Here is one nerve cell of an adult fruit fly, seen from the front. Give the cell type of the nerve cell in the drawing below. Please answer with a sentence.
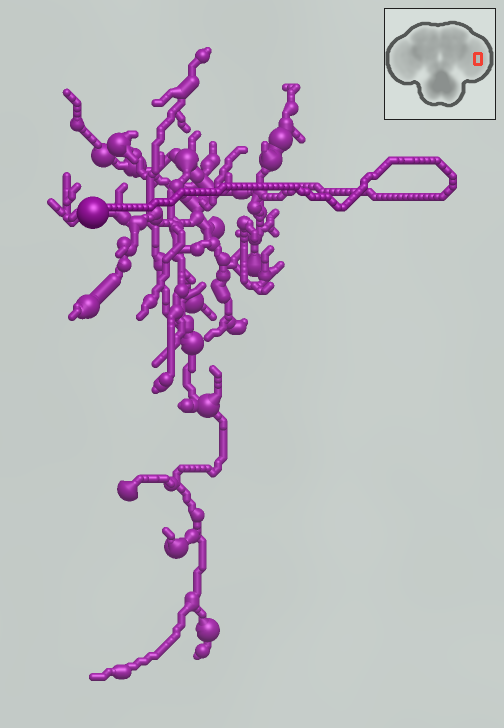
The cell type is Cm6.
